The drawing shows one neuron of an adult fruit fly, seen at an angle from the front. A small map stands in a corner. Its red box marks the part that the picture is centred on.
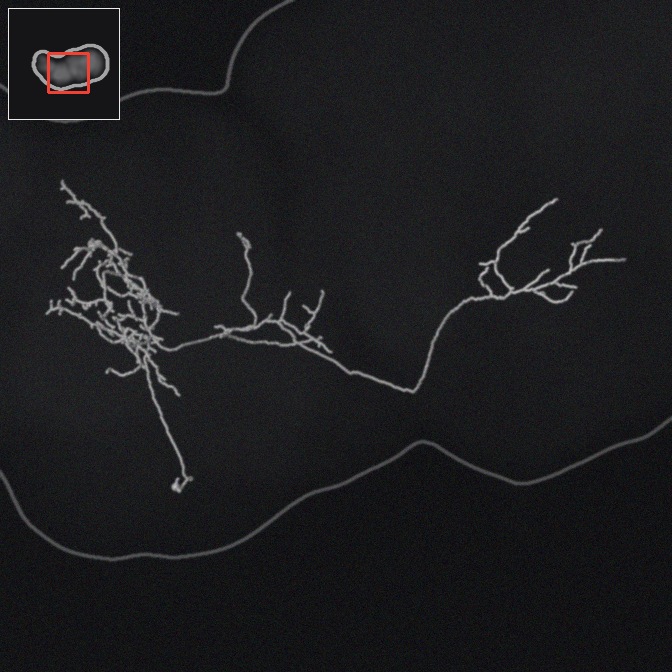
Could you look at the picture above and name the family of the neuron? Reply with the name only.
hemilineage 07B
